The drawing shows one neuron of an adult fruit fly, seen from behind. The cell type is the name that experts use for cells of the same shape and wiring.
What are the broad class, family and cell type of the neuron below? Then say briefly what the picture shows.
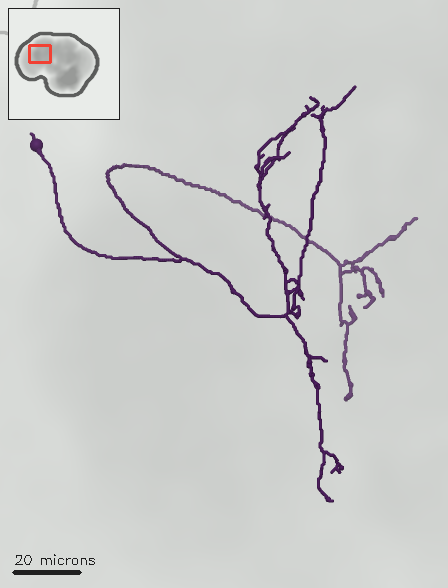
It is a central-brain intrinsic neuron. Its family is hemilineage SLPa&l1_lateral. Its cell type is PLP044. The cell body is at the upper left of the picture. By the scale bar it is about 130 microns tall in this view.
